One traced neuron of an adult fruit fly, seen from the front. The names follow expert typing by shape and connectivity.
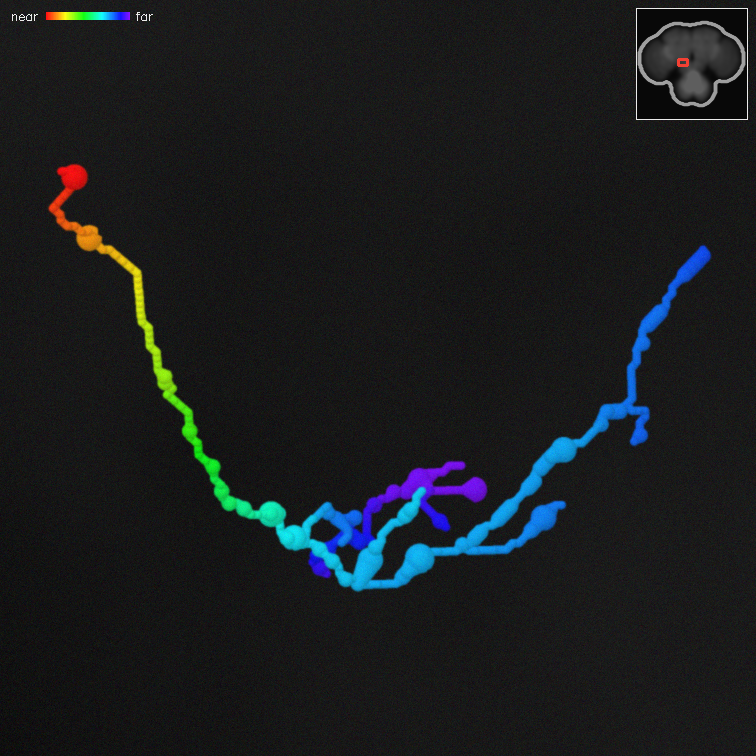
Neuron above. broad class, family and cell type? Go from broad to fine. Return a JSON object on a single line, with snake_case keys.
{"broad_class": "sensory neuron entering the brain", "family": "class mechanosensory", "cell_type": "JO-FD2"}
